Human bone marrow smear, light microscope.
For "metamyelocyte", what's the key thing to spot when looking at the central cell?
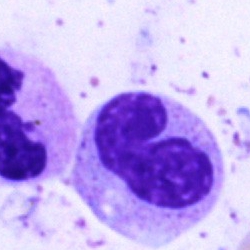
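Taking the features in order, the outline of this metamyelocyte is roughly round and smooth. The nucleus is kidney-shaped, with a deep notch on its upper side.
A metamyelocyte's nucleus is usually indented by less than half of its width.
An indented nucleus therefore goes with the name, and here the indentation takes the form of that notch. The chromatin is dark purple and clumped, with small paler patches. The cytoplasm is pale bluish-grey.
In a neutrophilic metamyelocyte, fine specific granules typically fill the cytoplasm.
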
